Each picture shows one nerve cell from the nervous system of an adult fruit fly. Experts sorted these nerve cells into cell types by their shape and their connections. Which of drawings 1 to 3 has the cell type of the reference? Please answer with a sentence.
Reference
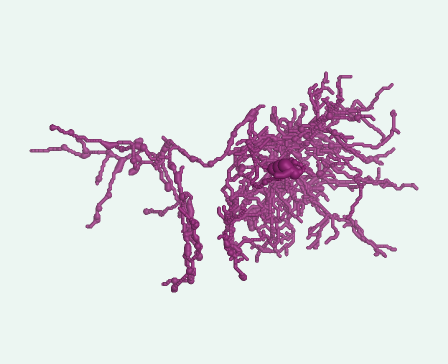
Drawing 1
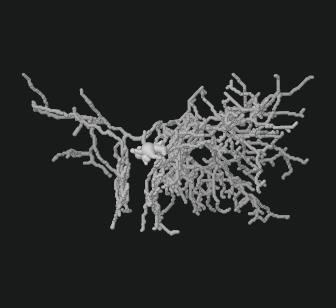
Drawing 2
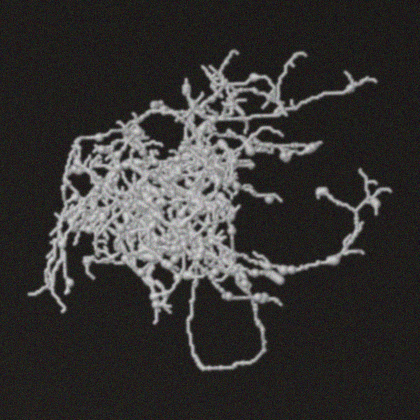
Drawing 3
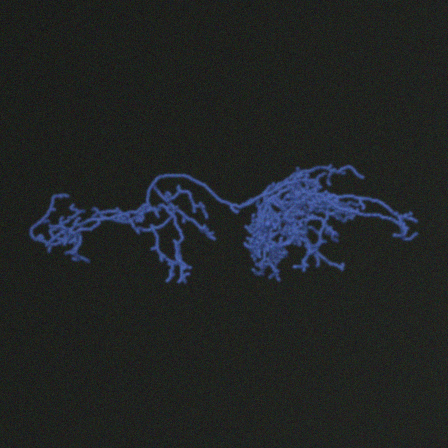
Drawing 1 is of the same cell type.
